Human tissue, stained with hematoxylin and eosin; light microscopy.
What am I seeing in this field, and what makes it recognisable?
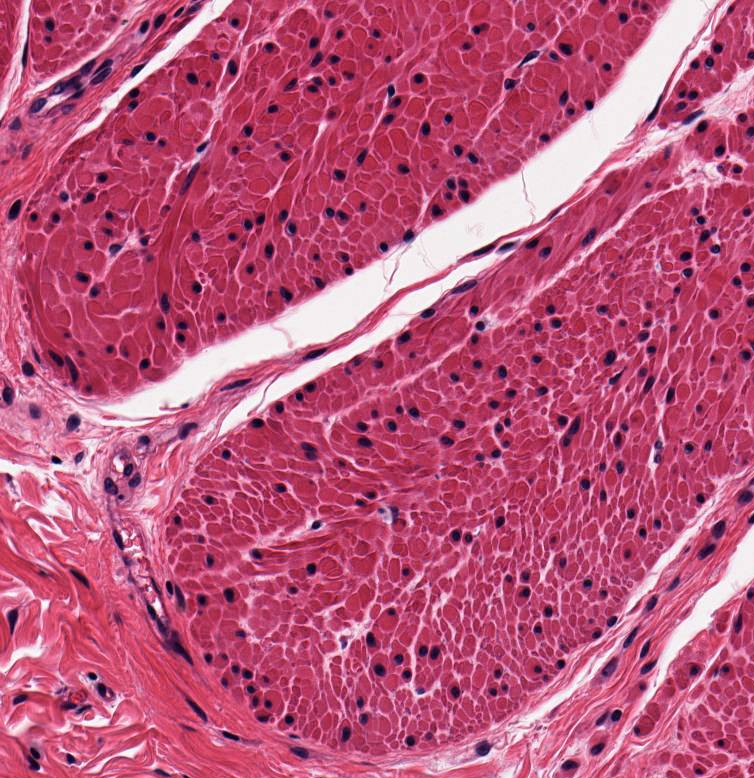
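Smooth muscle is the main tissue in this field. It is gathered into large bundles, parted by thin strands of fibrous tissue.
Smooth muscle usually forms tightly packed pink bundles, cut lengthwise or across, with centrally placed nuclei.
Here most fibres are cut across as small polygonal pink profiles, and their round, dark nuclei lie centrally.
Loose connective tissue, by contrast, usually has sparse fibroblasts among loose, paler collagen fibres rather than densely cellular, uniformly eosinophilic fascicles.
The discrete bundles seen here therefore favour smooth muscle over loose connective tissue. No fat cells are present.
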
